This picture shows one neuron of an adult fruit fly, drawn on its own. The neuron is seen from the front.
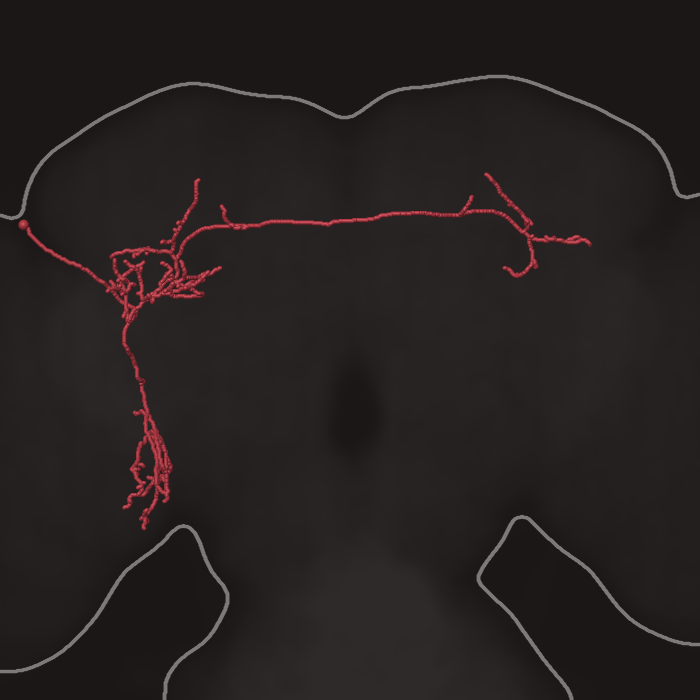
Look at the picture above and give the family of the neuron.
hemilineage VPNp&v1_posterior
